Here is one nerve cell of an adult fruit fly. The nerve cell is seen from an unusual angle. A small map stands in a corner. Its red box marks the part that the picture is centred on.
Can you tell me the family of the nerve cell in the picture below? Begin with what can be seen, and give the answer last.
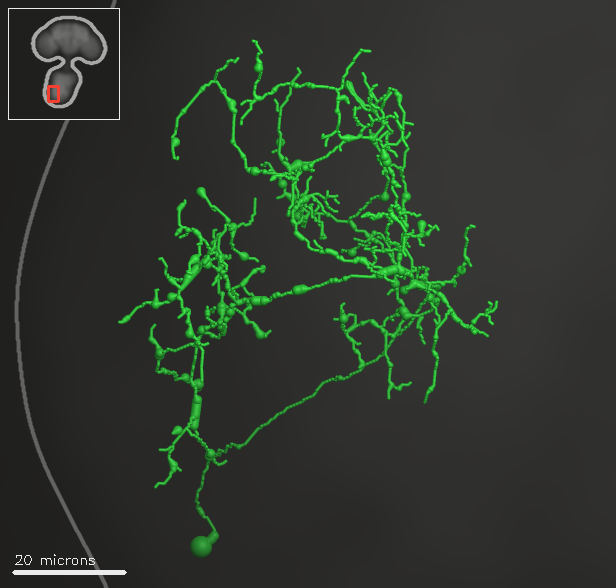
From top to bottom in the picture it spans about 90 microns. The picture shows dozens of branch ends. This is a nerve-cord intrinsic neuron. The family is hemilineage 21A.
